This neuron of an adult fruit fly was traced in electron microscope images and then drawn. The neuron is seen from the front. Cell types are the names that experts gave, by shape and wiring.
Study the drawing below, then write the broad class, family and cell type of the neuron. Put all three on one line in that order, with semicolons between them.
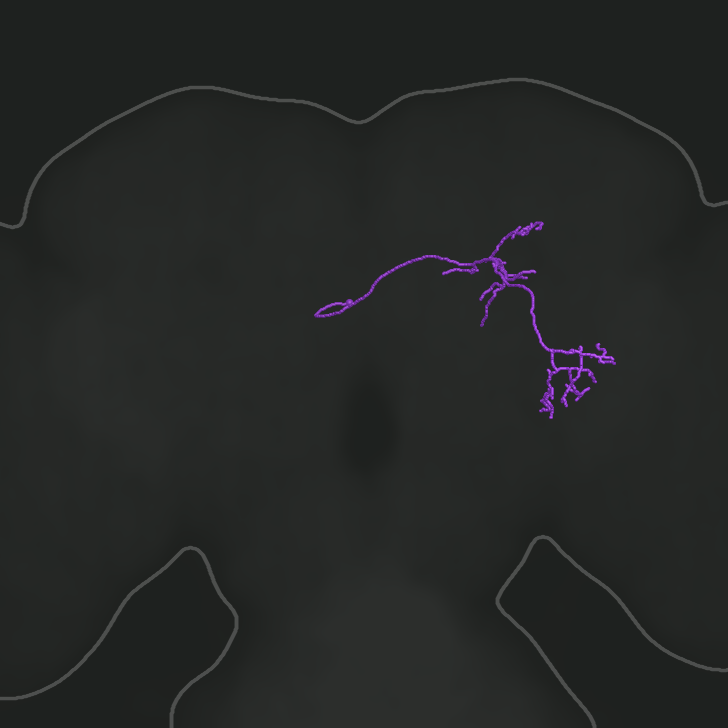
central-brain intrinsic neuron; hemilineage DM6_posterior; CB1523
